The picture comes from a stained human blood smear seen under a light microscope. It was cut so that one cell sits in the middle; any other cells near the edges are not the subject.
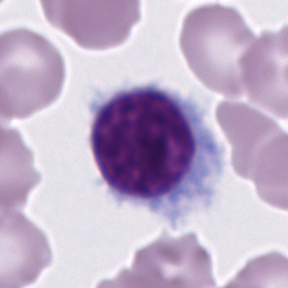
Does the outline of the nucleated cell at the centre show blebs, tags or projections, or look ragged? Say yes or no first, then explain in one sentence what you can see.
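Yes. The edge of the cell is frayed into many fine hair-like projections.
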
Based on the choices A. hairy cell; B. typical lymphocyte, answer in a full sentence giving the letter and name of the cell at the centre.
The cell right in the middle is a hairy cell, so option A is the one.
